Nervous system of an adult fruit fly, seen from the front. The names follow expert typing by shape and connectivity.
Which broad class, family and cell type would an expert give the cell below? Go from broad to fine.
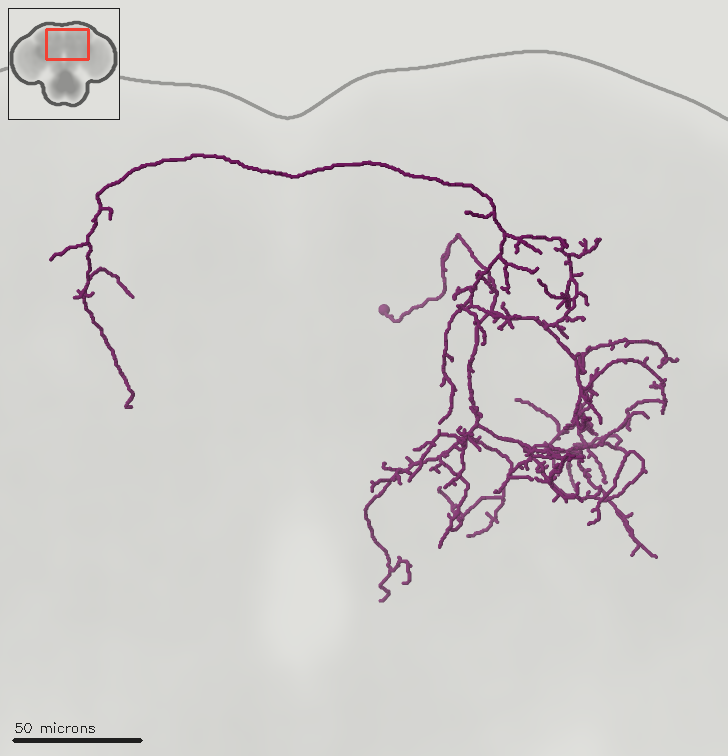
central-brain intrinsic neuron; hemilineage DM4_dorsal; pC1_13c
